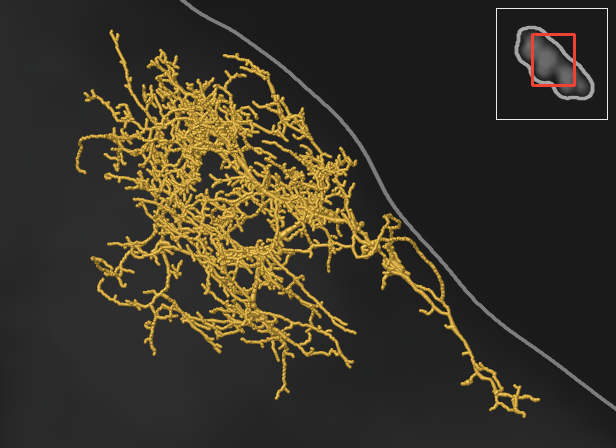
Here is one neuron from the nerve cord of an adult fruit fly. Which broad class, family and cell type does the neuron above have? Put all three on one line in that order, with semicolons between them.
nerve-cord intrinsic neuron; hemilineage 19B; IN19B008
